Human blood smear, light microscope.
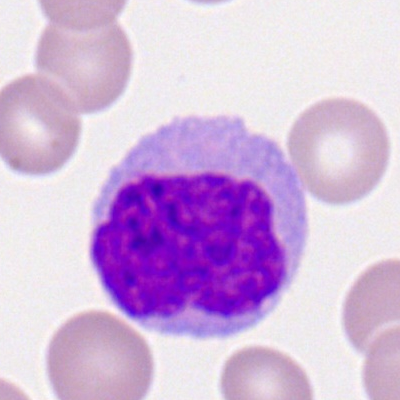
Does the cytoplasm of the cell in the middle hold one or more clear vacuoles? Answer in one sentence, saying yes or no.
No, there are no vacuoles in the cytoplasm of this cell.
